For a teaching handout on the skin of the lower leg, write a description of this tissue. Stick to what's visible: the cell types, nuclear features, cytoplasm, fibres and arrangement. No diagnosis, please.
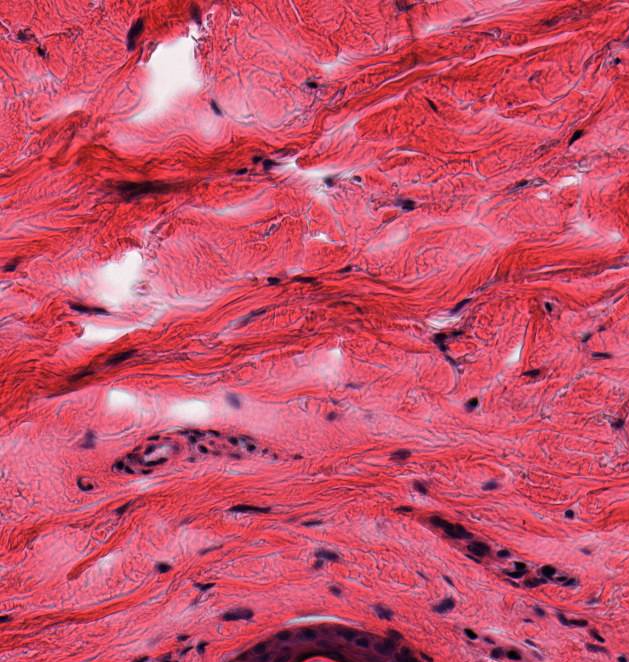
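Almost the entire field is packed with strongly eosinophilic collagen bundles, leaving little space between them. They're wavy and interwoven, though most run roughly horizontally. There aren't many cells, mostly just small, dark, elongated fibroblast nuclei scattered between the bundles. Down at the bottom edge, in the centre, there's an arc of closely packed nuclei that the field margin cuts off.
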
